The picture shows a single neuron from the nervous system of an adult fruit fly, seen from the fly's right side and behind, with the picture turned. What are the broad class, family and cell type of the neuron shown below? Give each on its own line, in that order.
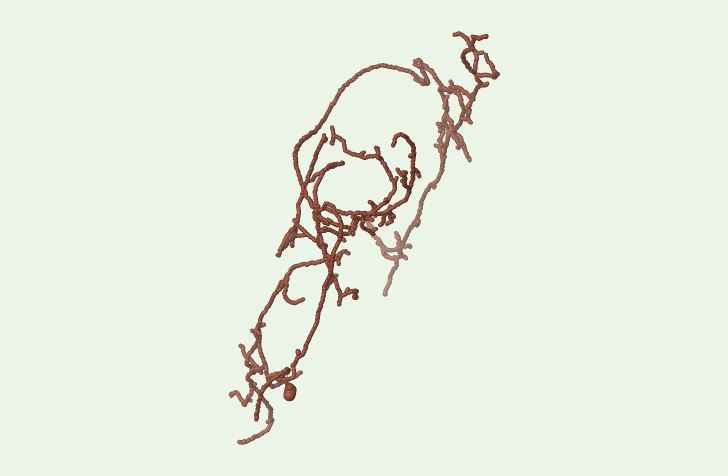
nerve-cord intrinsic neuron
hemilineage 19B
IN19B069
